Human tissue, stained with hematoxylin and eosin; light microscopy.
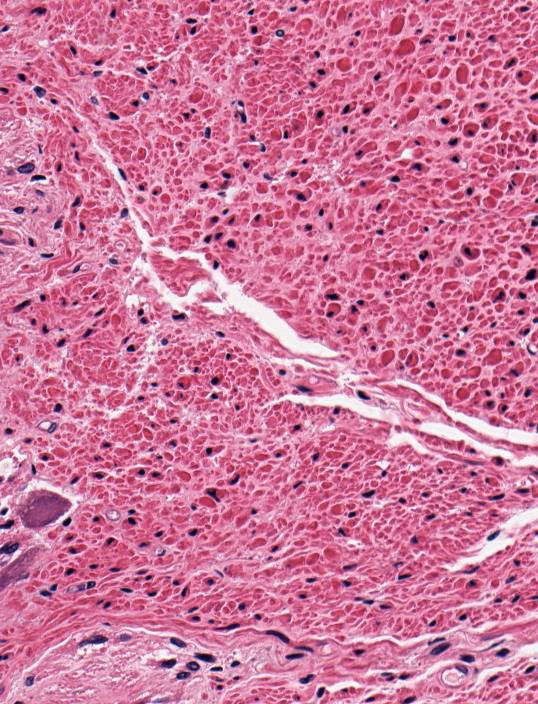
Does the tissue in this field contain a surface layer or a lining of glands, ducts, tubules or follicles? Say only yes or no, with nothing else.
No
